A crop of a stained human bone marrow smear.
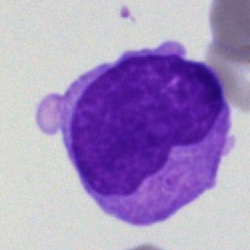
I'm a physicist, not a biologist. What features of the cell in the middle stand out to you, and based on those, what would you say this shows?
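The central cell has a roughly rounded outline that is uneven, with bumps along its edge. Its nucleus occupies most of the cell and is placed toward the upper left. No vacuoles can be seen in the cytoplasm. A pale, rounded bleb projects from the left edge of the cell. This cell is a blast.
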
